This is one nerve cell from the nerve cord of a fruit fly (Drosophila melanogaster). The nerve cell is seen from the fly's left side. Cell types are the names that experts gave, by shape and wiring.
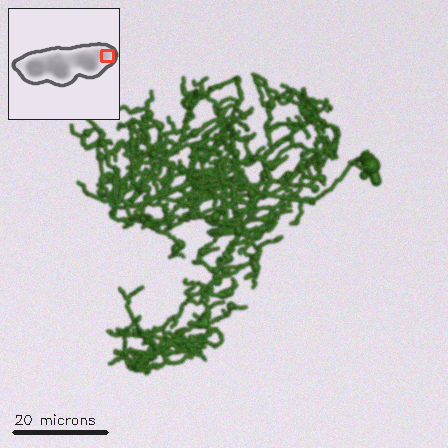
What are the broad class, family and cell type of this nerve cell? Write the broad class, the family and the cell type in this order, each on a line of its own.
nerve-cord intrinsic neuron
hemilineage 06A
IN06A064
